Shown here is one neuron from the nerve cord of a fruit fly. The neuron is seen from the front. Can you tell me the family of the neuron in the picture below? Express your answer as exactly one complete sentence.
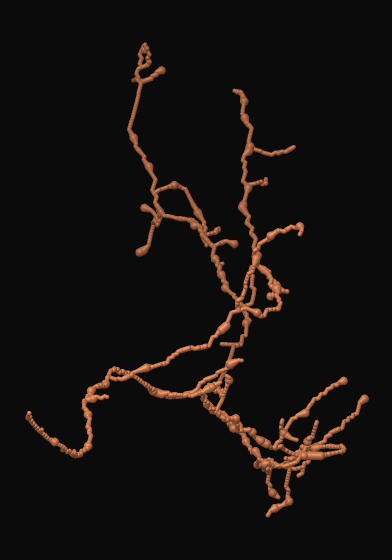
The family designation of this neuron is DNg.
